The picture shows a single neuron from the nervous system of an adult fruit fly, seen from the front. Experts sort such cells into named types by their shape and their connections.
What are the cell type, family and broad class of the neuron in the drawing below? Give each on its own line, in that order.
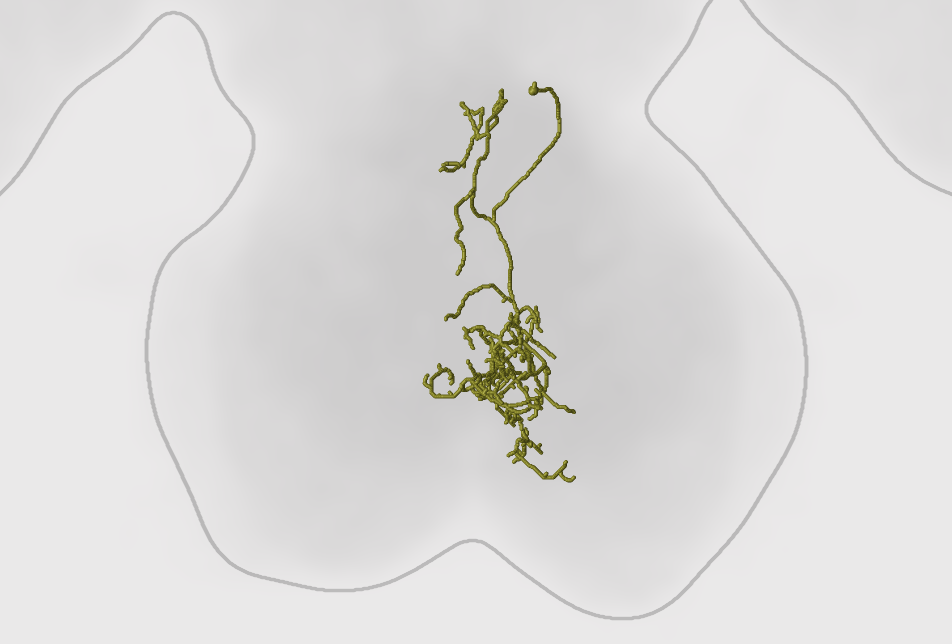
IN23B096
hemilineage 23B
nerve-cord intrinsic neuron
